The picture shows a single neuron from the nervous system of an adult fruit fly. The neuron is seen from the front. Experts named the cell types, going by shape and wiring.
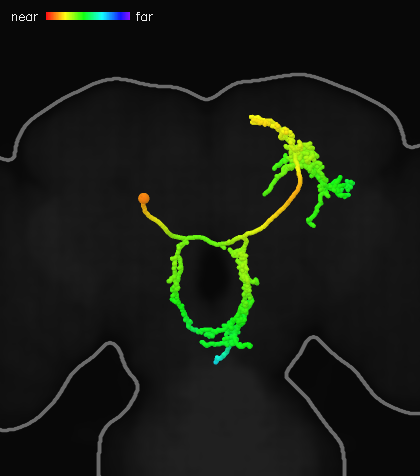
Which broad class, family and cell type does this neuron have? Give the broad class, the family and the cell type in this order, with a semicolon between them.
central-brain intrinsic neuron; hemilineage CREa1_ventral; mAL_m5a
